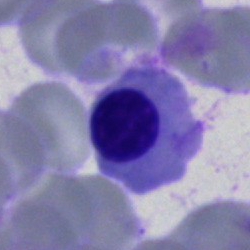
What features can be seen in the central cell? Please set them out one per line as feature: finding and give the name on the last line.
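Nucleus position: off-centre, toward the left side
Chromatin: dense, very dark purple
Nucleoli: none seen
Outline: irregular, with bulges along the right and lower edges
Name: erythroblast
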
